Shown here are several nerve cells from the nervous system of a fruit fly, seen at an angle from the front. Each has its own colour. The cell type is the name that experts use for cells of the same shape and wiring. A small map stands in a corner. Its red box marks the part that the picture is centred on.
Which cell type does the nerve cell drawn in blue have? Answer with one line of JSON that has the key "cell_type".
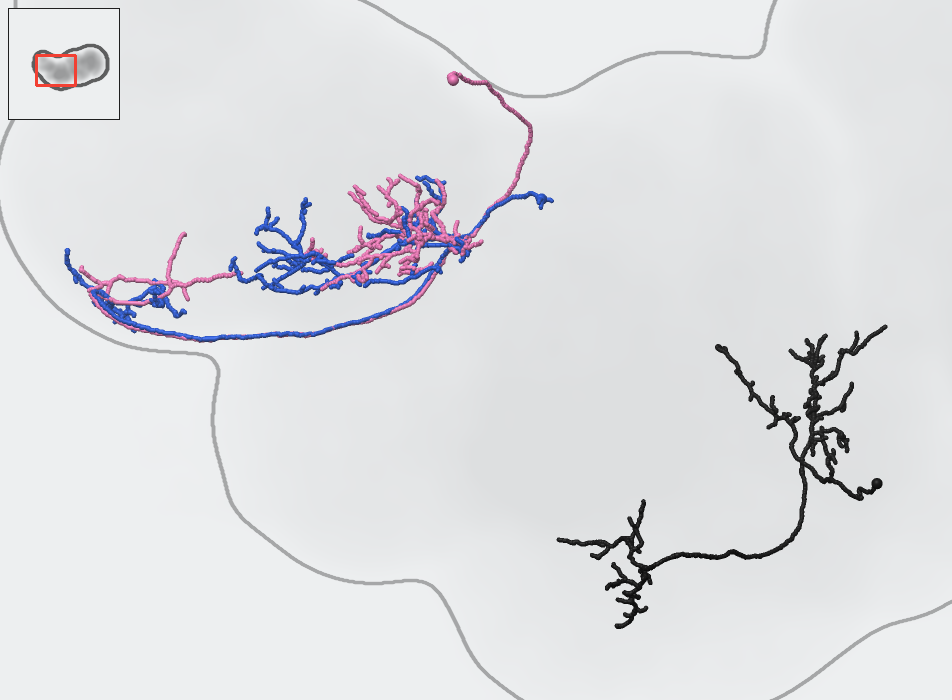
{"cell_type": "IN01A066"}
